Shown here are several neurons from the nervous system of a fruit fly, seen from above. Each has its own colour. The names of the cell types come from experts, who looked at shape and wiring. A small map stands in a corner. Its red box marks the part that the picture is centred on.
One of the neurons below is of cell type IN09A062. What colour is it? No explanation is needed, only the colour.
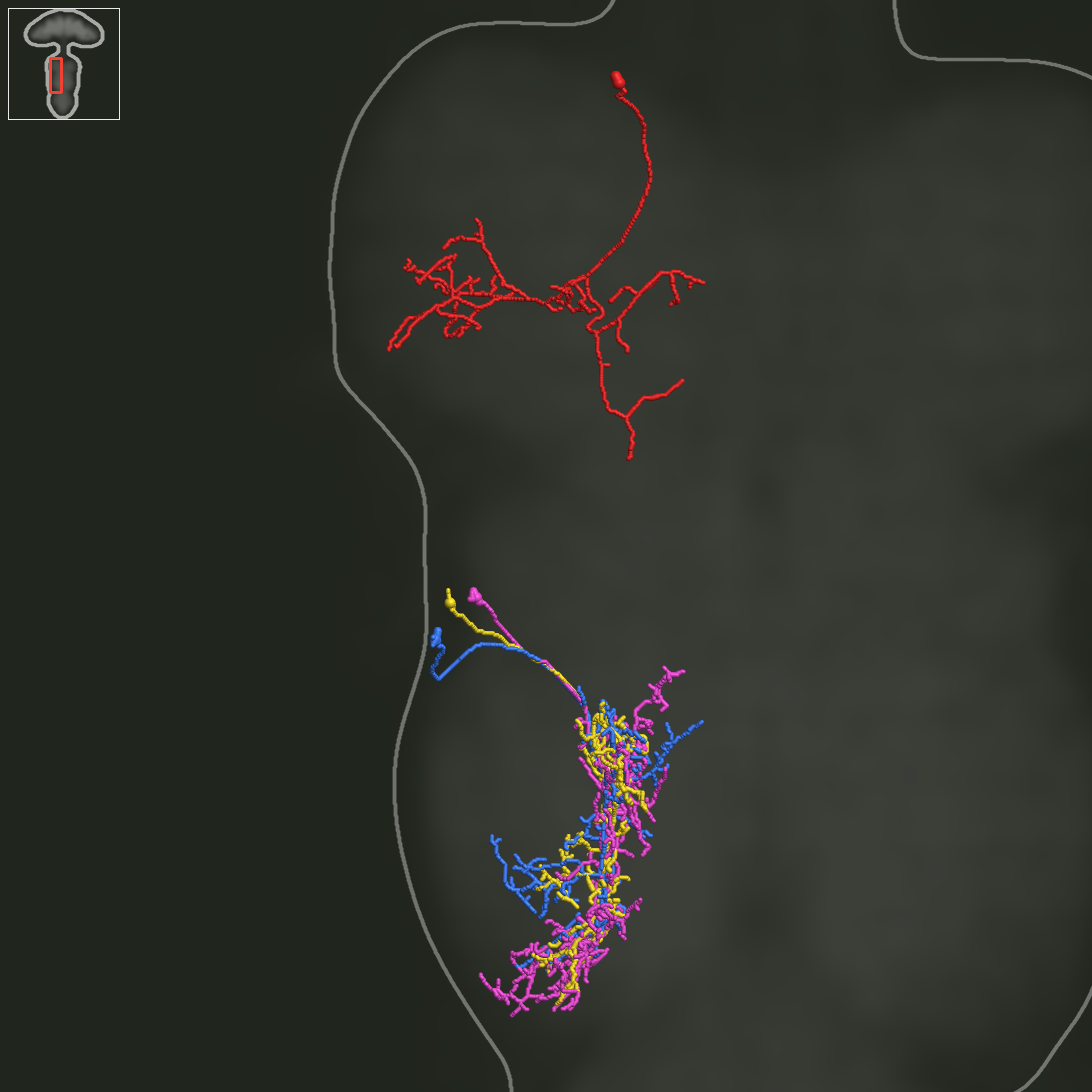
red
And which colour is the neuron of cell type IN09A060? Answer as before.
yellow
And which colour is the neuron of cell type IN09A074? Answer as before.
blue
